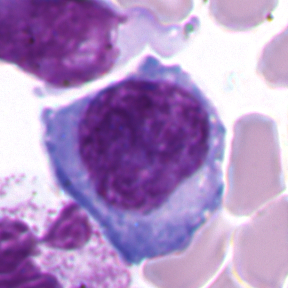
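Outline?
Angular and irregular; several straight edges and corners.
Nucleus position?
Off-centre, toward the upper right.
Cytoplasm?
Plentiful, blue to grey-blue; a small rounded bulge projects from the top edge.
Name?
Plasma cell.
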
